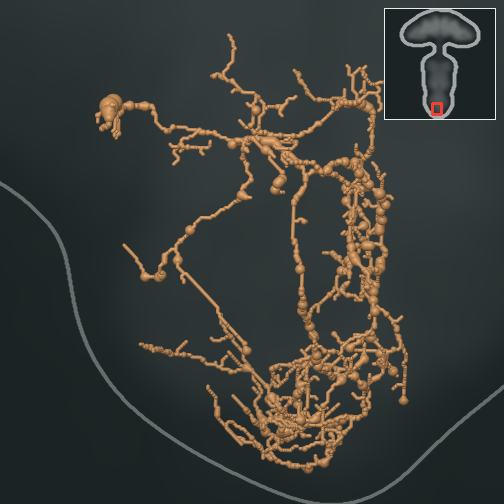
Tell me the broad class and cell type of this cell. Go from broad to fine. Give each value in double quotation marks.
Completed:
"nerve-cord intrinsic neuron", "INXXX386"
